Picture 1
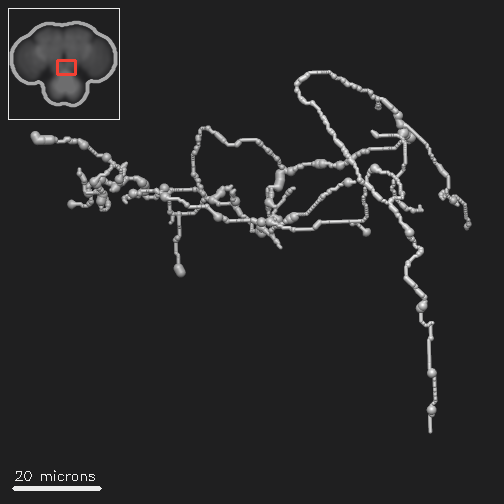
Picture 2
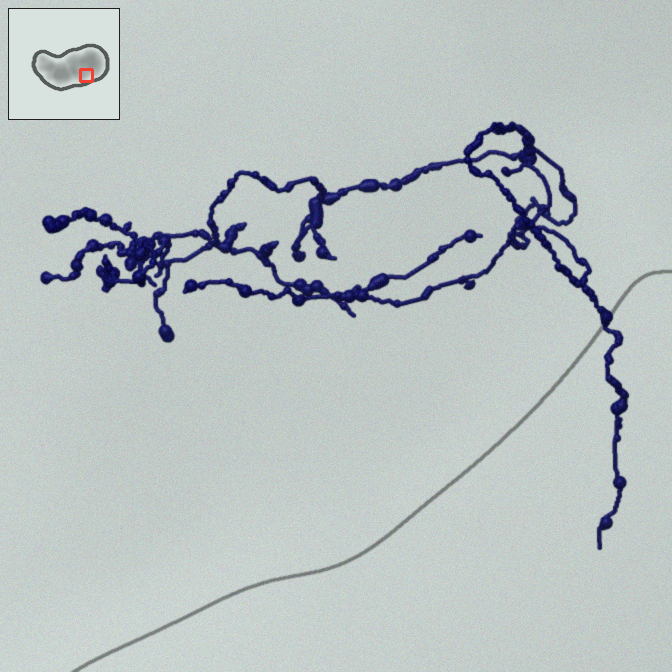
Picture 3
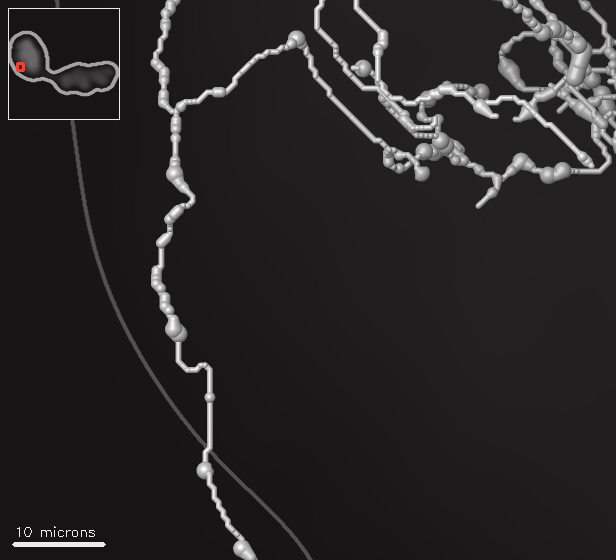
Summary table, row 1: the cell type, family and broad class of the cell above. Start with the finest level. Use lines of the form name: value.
cell type: PhG15
family: class gustatory
broad class: sensory neuron entering the brain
